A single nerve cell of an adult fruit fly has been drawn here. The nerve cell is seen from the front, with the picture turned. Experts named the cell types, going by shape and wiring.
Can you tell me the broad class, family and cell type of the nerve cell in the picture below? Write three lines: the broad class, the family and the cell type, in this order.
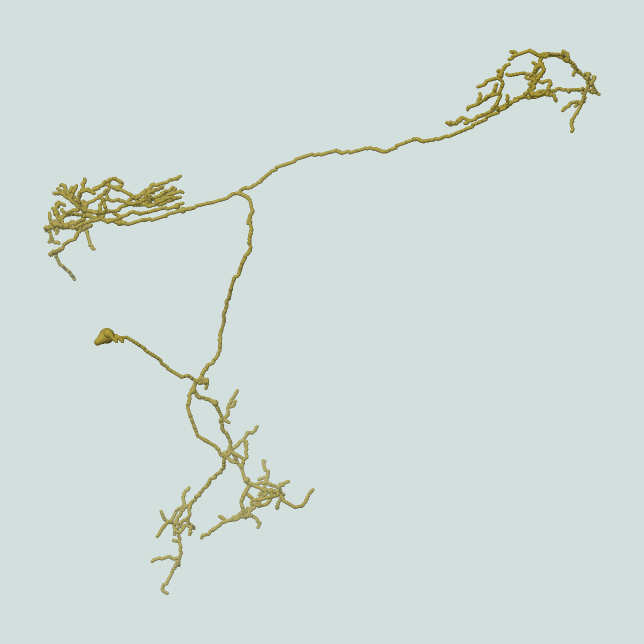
central-brain intrinsic neuron
class DAN
PAM10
